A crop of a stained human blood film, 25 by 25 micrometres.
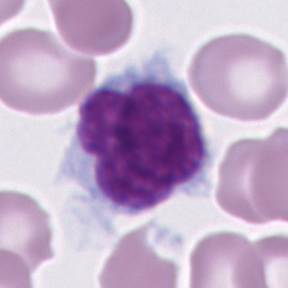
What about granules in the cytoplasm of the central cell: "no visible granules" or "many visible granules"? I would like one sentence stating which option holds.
This cell has a cytoplasm without visible granules.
